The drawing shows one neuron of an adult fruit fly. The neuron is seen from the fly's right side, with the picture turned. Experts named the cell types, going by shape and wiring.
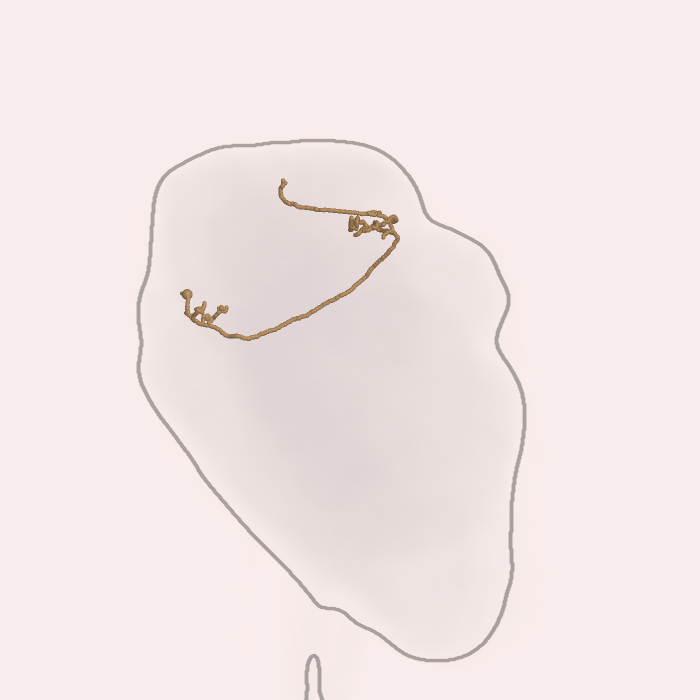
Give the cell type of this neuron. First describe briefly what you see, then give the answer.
The cell body is on the left of the picture. In this view it is wider than it is tall. It is a central-brain intrinsic neuron. It is of cell type KCa'b'-ap1.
